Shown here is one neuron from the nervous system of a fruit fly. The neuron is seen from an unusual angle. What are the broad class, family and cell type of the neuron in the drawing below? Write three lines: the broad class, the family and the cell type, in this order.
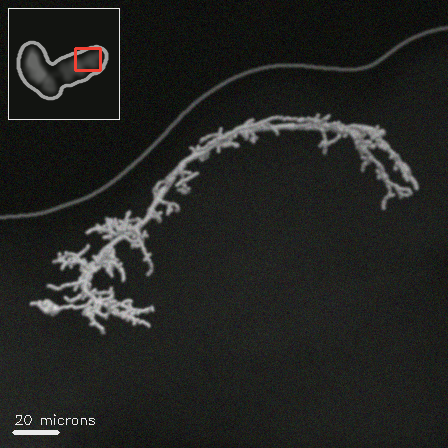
nerve-cord intrinsic neuron
hemilineage 11A
IN11A047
